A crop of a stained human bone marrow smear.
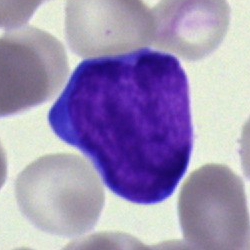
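Blast in the centre of this stained human bone marrow smear. I note a single nucleus with no lobes, filling most of the cell. The cytoplasm is scant, just a narrow rim as far as I can make out, and it is deep blue. That rim seems widest on the left side of the cell.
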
